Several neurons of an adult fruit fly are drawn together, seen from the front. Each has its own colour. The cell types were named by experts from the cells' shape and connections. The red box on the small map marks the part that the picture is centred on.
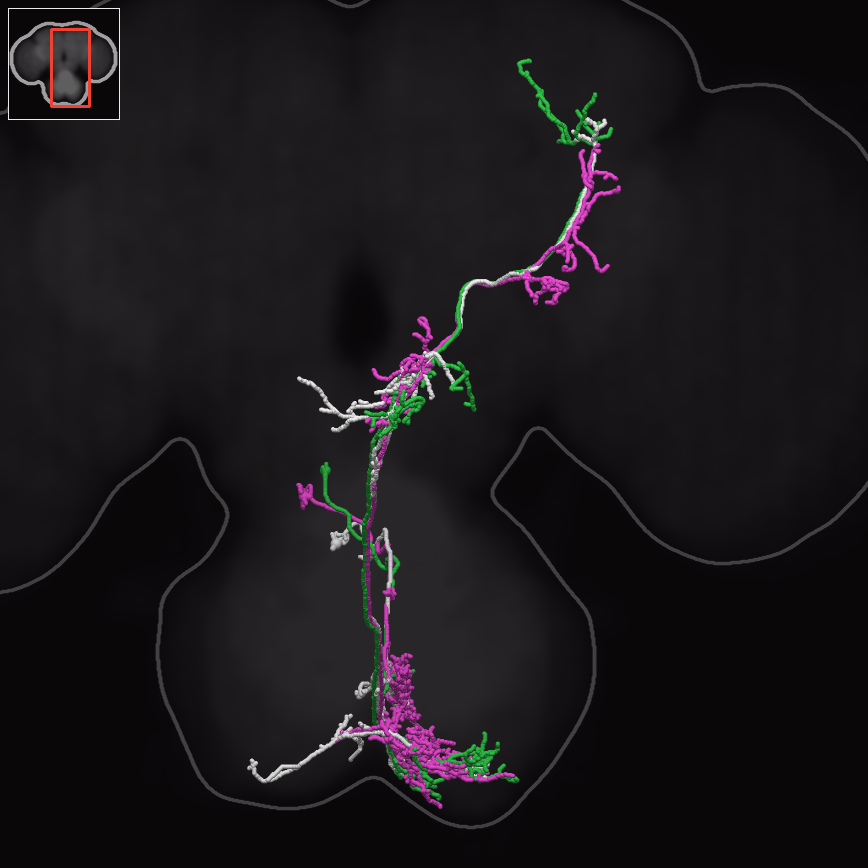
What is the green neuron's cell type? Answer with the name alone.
AN09B033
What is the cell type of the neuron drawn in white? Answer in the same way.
ANXXX296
